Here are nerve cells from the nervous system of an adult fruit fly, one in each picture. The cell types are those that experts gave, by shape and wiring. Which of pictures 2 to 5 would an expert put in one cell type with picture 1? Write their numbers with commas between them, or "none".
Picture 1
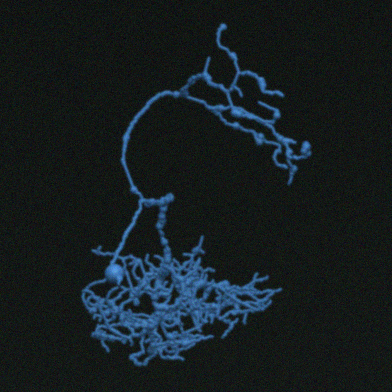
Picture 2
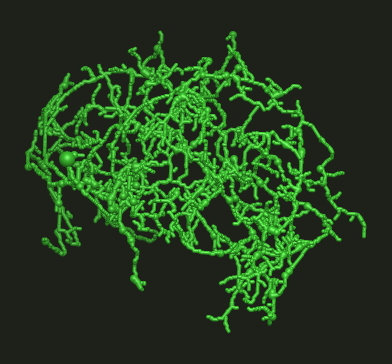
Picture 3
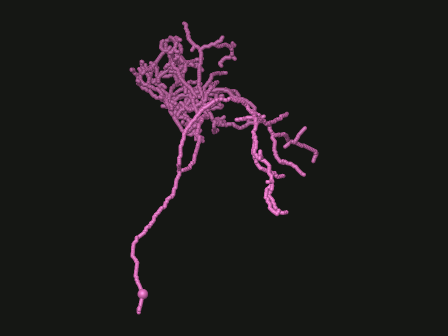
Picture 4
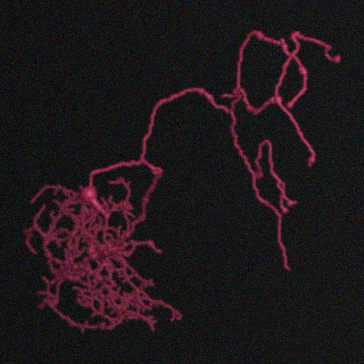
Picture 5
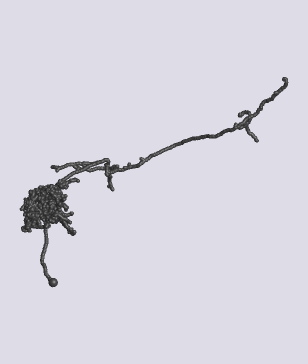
3, 4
